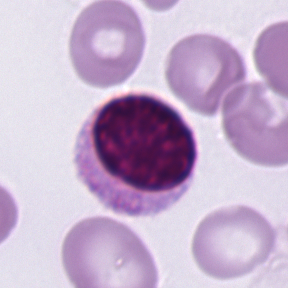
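Large granular lymphocyte, the cell in the middle of this stained blood smear. Looking at the nucleus, I see an oval shape with a smooth edge and no indentations. Its chromatin is dense and dark purple, gathered into coarse clumps. I can't make out any nucleoli. Along the cell surface I find no projections.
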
